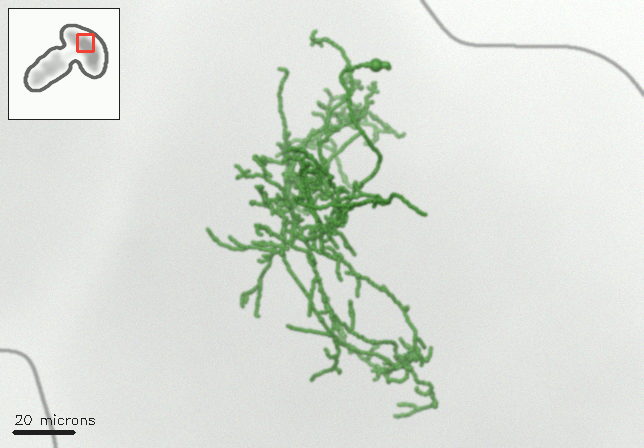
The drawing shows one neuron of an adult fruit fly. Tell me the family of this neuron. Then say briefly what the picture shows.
The family is hemilineage VLPd1. This is a central-brain intrinsic neuron. The cell body can be seen at the top of the picture. From top to bottom in the picture it spans about 130 microns. Dozens of branch ends can be seen.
